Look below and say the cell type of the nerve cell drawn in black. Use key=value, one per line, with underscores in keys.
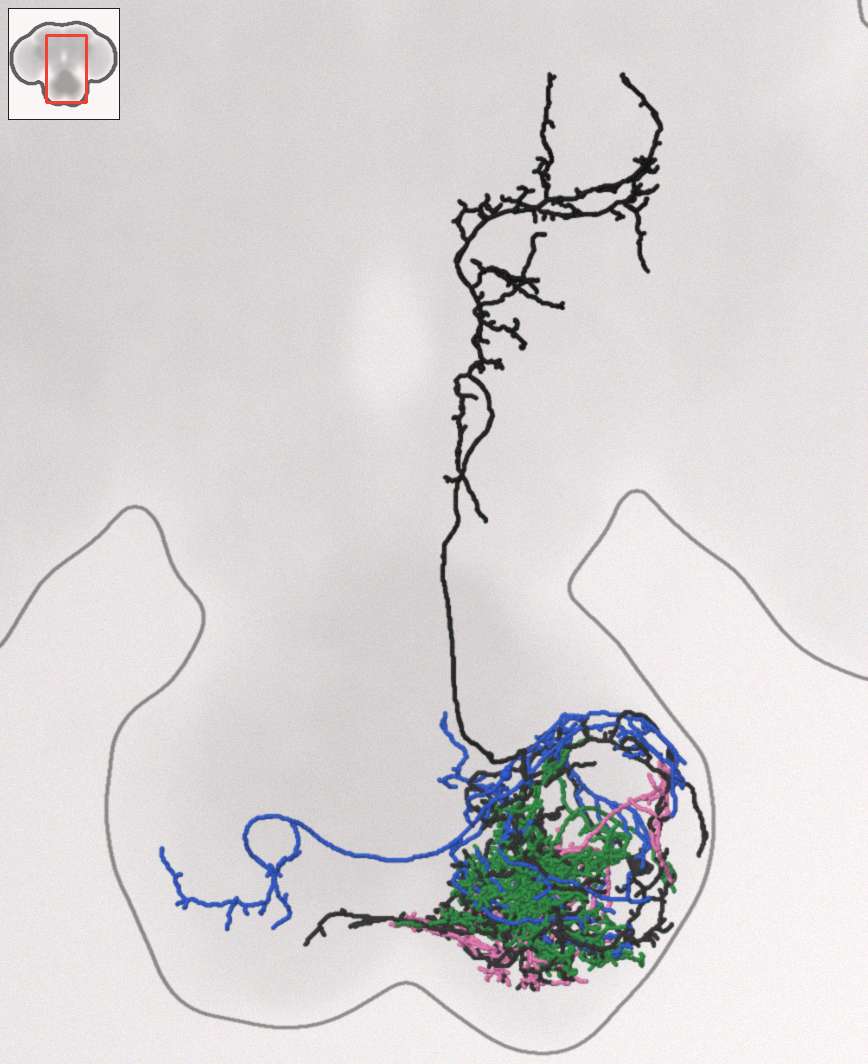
cell_type=AN03A008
